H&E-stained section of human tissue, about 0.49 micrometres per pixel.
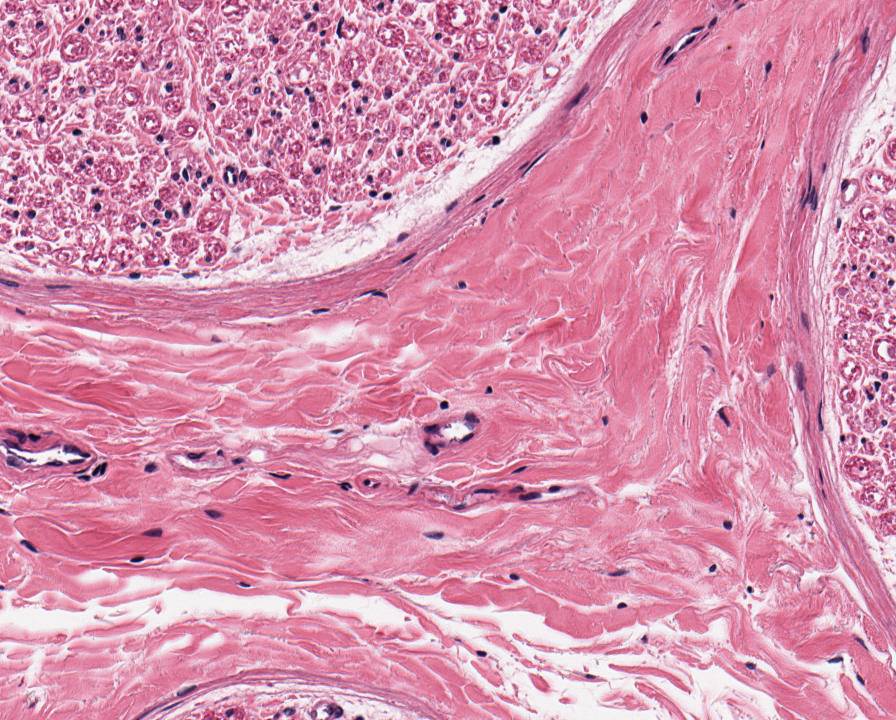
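Tibial nerve. Three rounded fascicles, at top left, right edge and bottom centre, separated by a broad connective tissue band. Each bounded by thin perineurium: a few layers of flattened cells with elongated nuclei. Epineurium between fascicles: dense, wavy, deeply eosinophilic collagen with sparse elongated fibroblast nuclei. A few small thin-walled vessels in the epineurium, left and centre.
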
